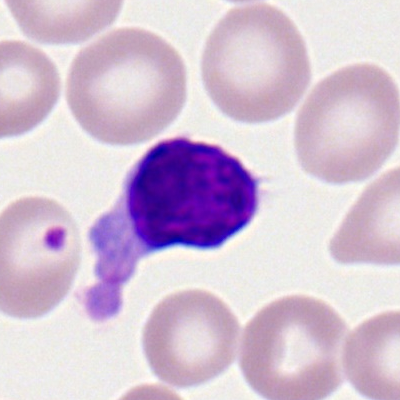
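Lymphocyte in the middle of the field. Notice how the nucleus fills almost all of the cell's main body. Its chromatin is dense, dark purple and coarsely clumped. There's a pale lilac, irregular trail of cytoplasm running off toward the lower left, and a small pointed projection sticking out from the right edge.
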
